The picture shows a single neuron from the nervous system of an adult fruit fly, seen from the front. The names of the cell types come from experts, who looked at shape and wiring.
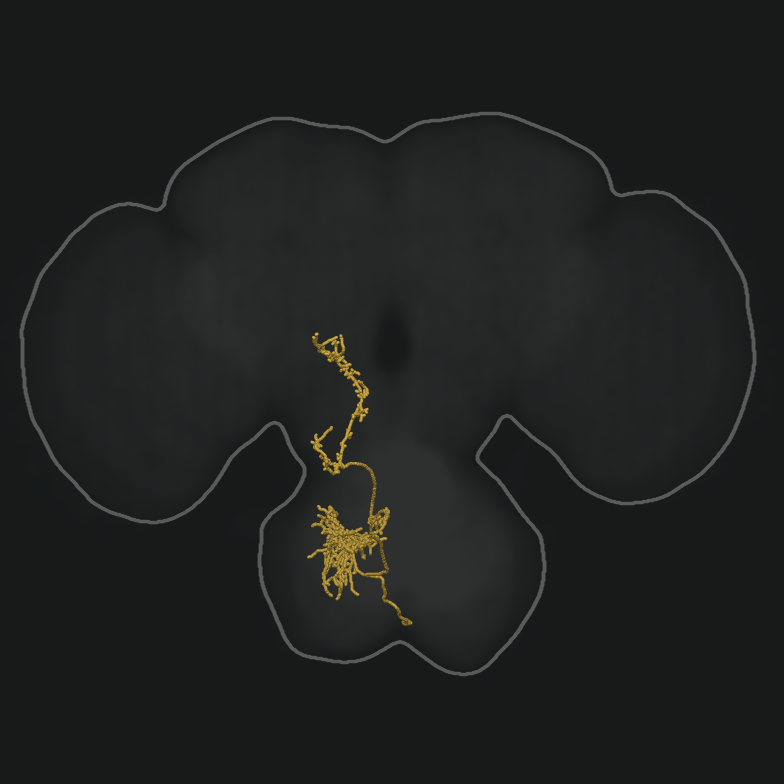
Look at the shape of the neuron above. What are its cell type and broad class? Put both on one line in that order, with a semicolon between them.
ANXXX131; ascending neuron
